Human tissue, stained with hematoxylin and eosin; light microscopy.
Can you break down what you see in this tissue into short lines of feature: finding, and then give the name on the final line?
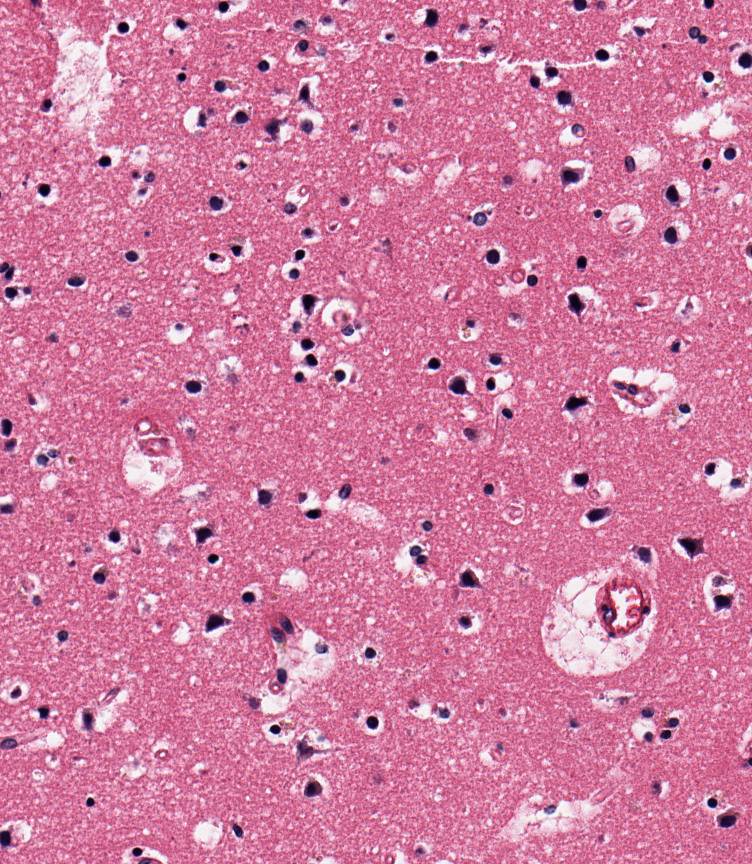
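Matrix: fairly uniform pink, finely granular
Arrangement: cells scattered singly, no organised units
Nuclei: mostly small, round, dark-staining, little visible cytoplasm
Halos: clear empty space around many small dark nuclei
Vessel: small, containing red blood cells, within a large clear space, lower right
Name: cerebral cortex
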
